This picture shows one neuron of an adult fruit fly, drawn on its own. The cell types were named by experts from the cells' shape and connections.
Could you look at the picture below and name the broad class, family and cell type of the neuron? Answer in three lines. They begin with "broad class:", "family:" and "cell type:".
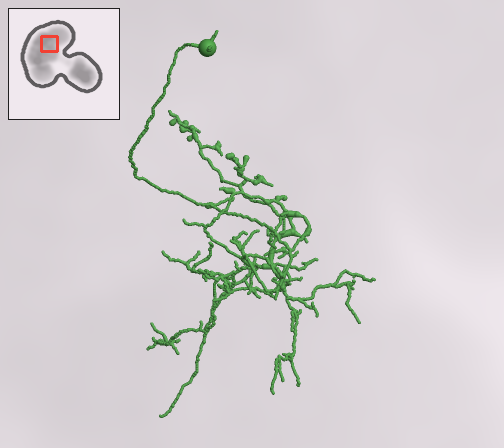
broad class: central-brain intrinsic neuron
family: hemilineage WEDa2
cell type: WED028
